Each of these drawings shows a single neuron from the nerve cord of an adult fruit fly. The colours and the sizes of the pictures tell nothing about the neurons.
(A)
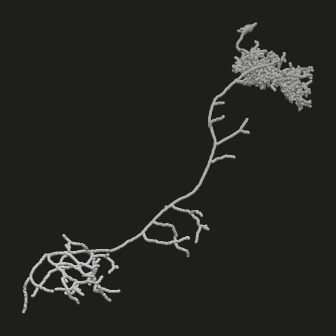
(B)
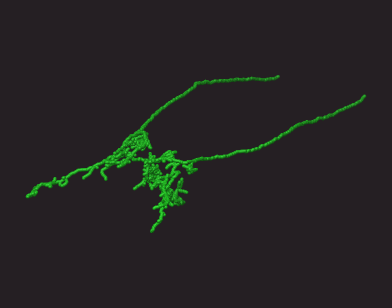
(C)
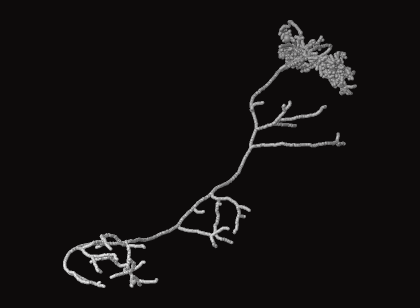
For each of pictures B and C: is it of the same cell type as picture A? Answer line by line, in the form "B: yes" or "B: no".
B: no
C: yes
